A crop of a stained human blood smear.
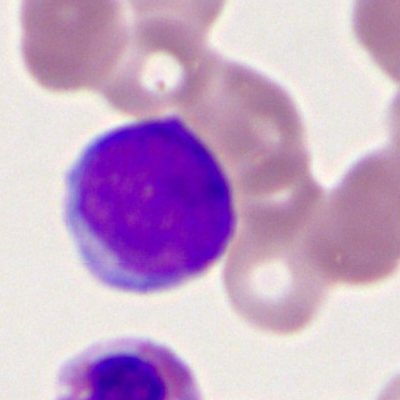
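Myeloblast, the cell in the middle of this blood smear. Its outline is round and smooth, with no surface projections. The nuclear chromatin stains a deep, dark purple. The cytoplasm is just a thin rim, widest along the lower-left edge, and you won't find any granules in it.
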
